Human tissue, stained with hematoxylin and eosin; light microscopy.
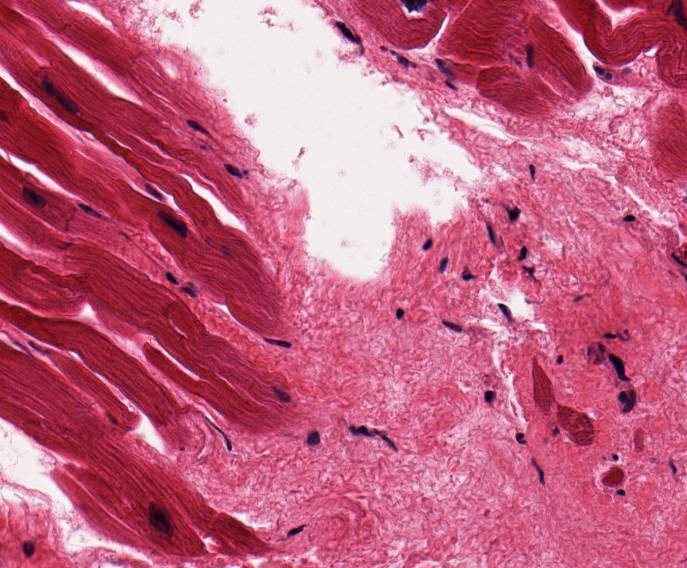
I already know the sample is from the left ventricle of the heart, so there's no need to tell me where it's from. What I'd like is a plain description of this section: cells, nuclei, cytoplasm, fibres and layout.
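Start on the left: the muscle fibres there run in parallel, slanting from upper left toward lower right. Now look at the top right, where the fibres are cut across or obliquely, so they show as rounded profiles. The connective tissue is loose and finely fibrillar, with only scattered small, dark, elongated nuclei. And notice that there are no fat cells anywhere in the field.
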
